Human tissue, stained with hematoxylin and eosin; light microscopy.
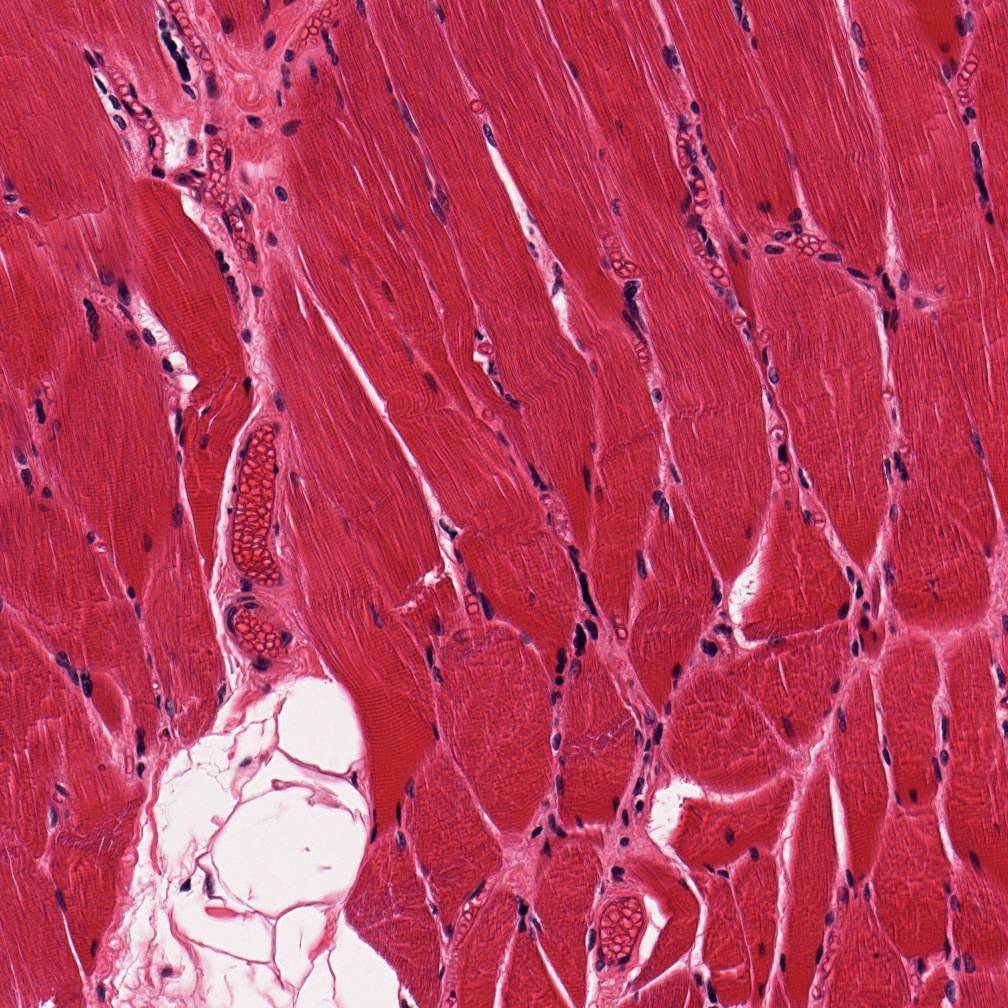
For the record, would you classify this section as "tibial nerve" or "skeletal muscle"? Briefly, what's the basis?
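This is skeletal muscle. Lower-half fibres, cut obliquely, appear angular and polygonal.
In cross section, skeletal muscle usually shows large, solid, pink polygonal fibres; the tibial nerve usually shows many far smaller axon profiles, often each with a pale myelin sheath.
Above, long unbranched deep red fibres run upper left to lower right, finely cross-striated, their flattened dark nuclei at the edges rather than centres.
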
